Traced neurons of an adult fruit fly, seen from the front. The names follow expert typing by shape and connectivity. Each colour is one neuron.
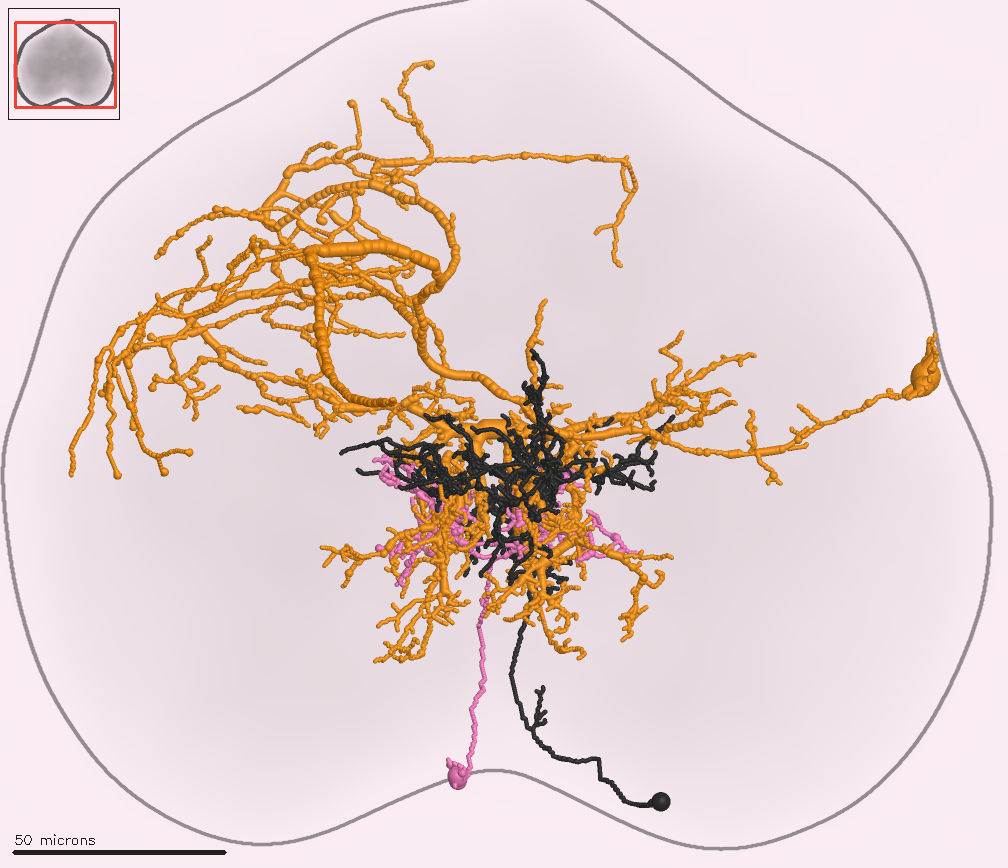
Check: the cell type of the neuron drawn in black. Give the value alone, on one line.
IN05B088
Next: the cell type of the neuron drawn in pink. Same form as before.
IN00A060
